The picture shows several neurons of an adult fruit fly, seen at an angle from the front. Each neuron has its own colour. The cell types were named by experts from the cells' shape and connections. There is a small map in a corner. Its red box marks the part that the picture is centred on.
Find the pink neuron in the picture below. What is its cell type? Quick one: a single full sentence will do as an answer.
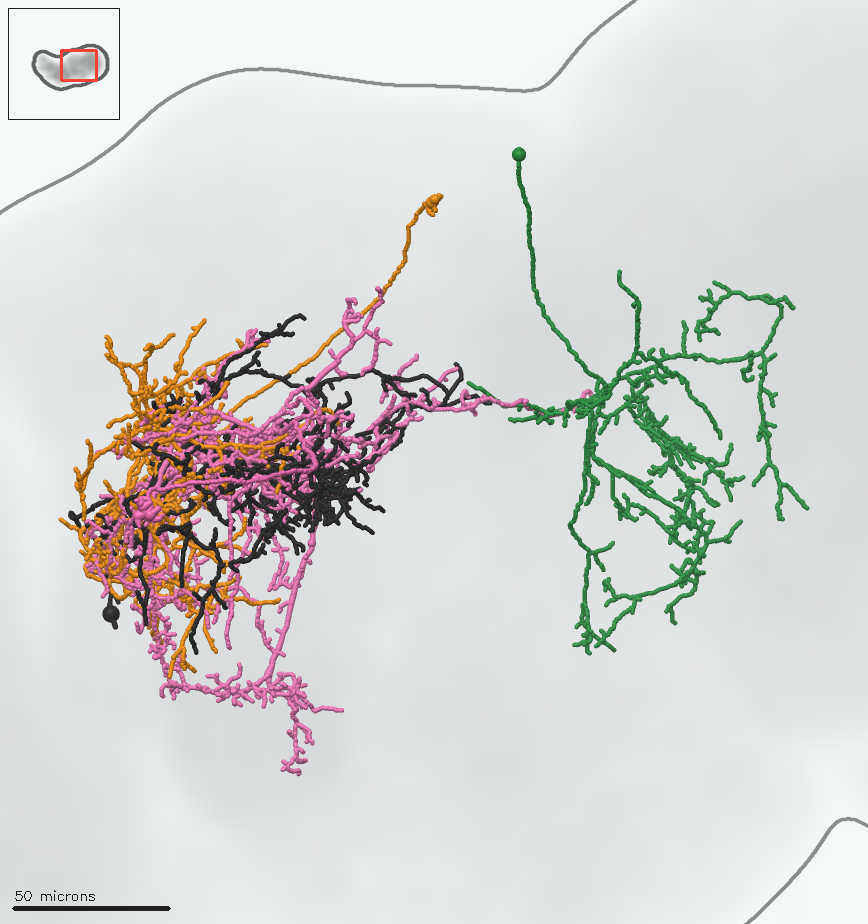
It is PS058 that names the cell type of this neuron.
